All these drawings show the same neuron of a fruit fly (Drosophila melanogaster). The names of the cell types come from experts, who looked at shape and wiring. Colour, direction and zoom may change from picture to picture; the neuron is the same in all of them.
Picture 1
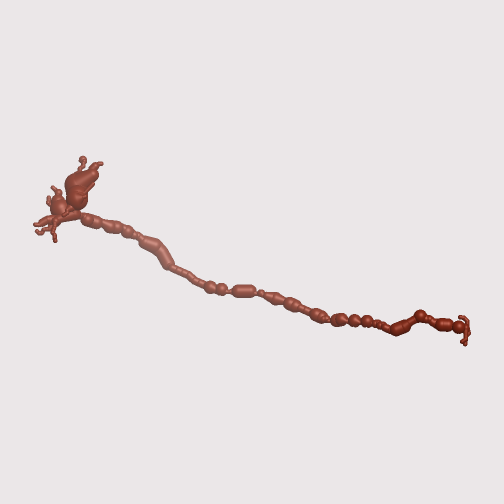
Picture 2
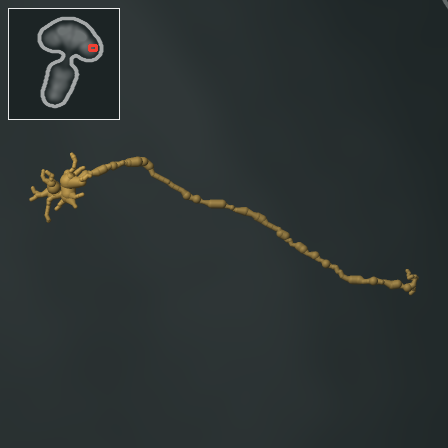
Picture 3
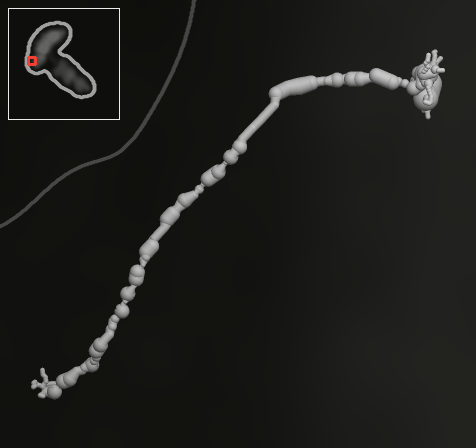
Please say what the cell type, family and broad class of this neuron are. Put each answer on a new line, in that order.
L3
L
optic-lobe intrinsic neuron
